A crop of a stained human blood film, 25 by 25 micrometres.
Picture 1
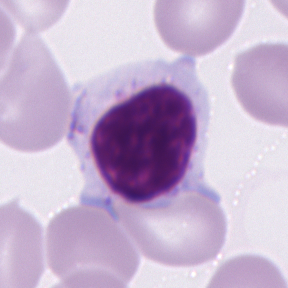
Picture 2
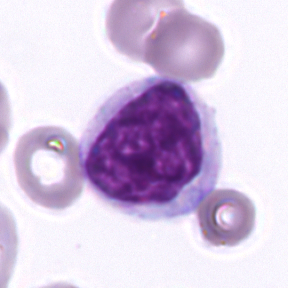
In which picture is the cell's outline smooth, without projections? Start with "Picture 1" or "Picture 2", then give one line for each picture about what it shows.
Picture 2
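In picture 1: The outline of the cell is irregular and ragged rather than smooth.
In picture 2: The cell has a round, smooth outline.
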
